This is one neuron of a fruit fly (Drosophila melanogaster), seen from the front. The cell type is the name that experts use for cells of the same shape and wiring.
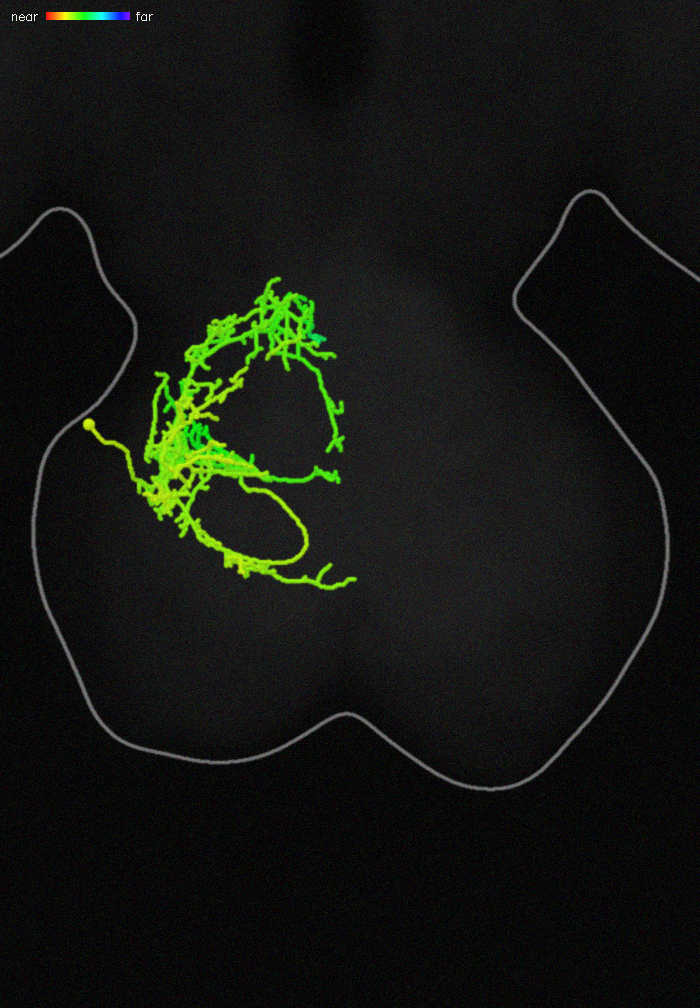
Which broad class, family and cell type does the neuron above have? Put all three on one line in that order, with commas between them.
nerve-cord intrinsic neuron, hemilineage 17A, IN17A048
